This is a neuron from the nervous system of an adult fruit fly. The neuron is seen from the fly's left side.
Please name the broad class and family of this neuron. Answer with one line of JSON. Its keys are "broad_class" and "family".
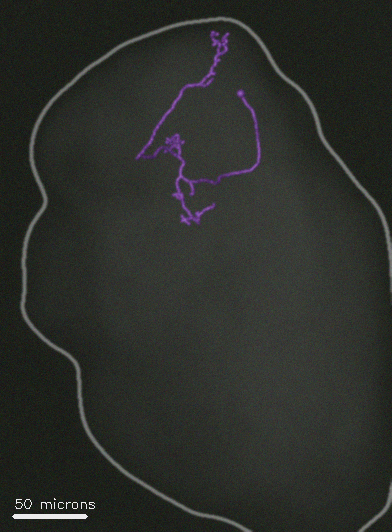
{"broad_class": "central-brain intrinsic neuron", "family": "class CX"}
